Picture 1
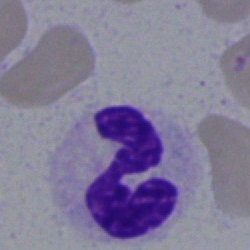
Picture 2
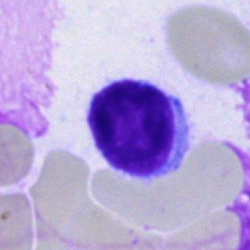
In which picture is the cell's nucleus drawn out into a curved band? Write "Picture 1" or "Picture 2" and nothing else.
Picture 1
